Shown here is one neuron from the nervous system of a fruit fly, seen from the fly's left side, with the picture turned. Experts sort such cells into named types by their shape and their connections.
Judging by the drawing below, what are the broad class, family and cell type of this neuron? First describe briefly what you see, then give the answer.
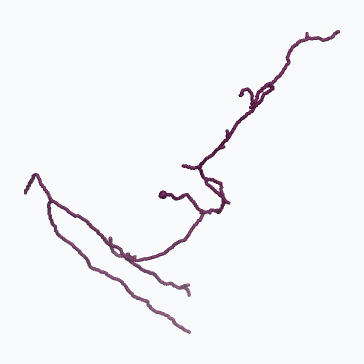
The cell body can be seen in the middle of the picture. In this view it is about as wide as it is tall. It is a visual centrifugal neuron. The family is LPT. Its cell type is LPT112.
